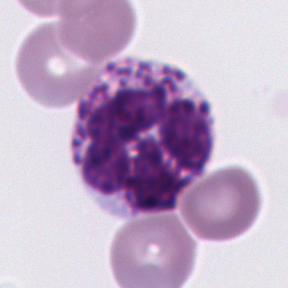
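Basophil, the central cell in a peripheral blood smear. Its chromatin looks dark purple and coarsely clumped, and I see no nucleoli. Coarse dark purple granules are scattered through the cytoplasm, thickest along the upper and left edge. The cytoplasm is a narrow pale pinkish-lilac rim with an area poor in granules at the lower left.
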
